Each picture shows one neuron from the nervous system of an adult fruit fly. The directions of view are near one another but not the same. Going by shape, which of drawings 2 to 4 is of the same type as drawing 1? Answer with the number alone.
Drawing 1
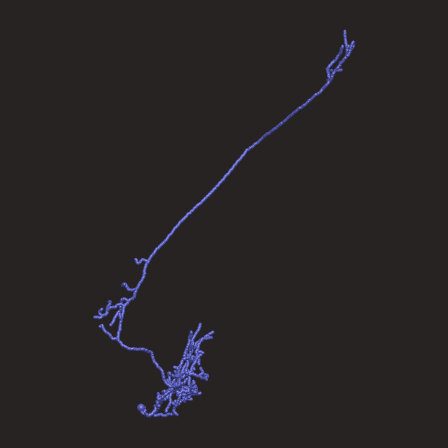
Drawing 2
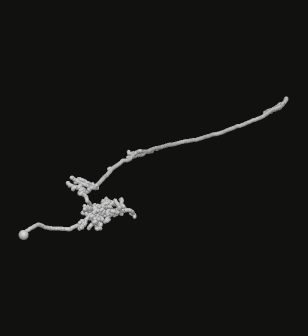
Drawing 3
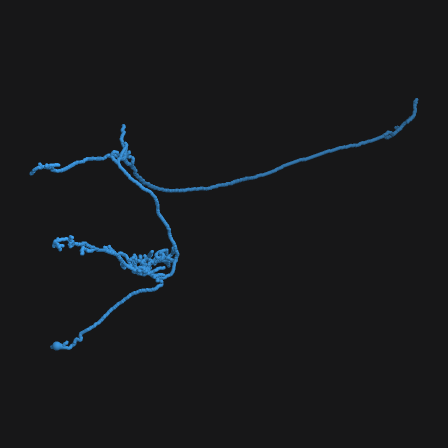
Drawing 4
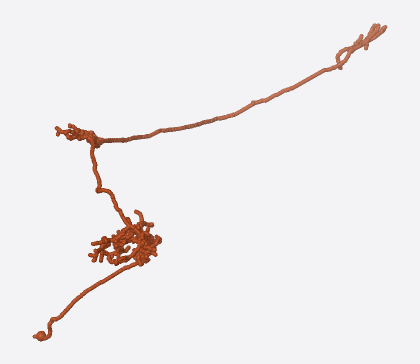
4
